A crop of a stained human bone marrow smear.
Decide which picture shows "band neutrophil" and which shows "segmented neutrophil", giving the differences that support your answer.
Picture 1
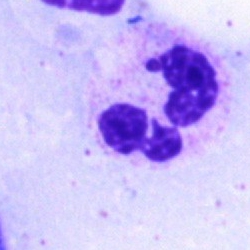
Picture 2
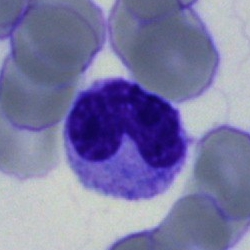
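Picture 2 holds the band neutrophil, and the segmented neutrophil is in picture 1. Let's start with picture 2, where the nucleus is deeply indented from below, so that it takes on a horseshoe shape.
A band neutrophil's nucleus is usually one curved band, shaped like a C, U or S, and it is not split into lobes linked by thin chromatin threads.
The outline in picture 2 is round and smooth, whereas in picture 1 it is rounded but faint, fading into the background. Where they agree is the chromatin: deep purple, dense and coarsely clumped in picture 1, dark purple and coarsely clumped in picture 2. Neither cell shows vacuoles in its cytoplasm. In picture 2, no nucleoli are visible either, and red cells lie close against the upper side of the cell. Picture 1 has part of another dark nucleus cut off at the top edge, above and to the left of the cell.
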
